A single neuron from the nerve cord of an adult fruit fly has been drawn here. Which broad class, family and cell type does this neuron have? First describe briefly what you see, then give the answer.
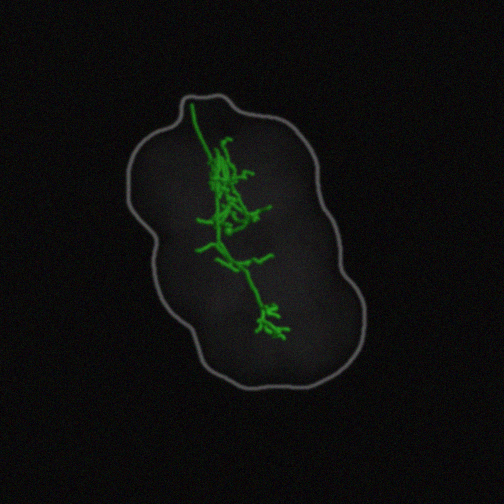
As drawn here it is taller than it is wide. It is an ascending neuron. Its family is hemilineage 05B. It is of cell type AN05B071.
